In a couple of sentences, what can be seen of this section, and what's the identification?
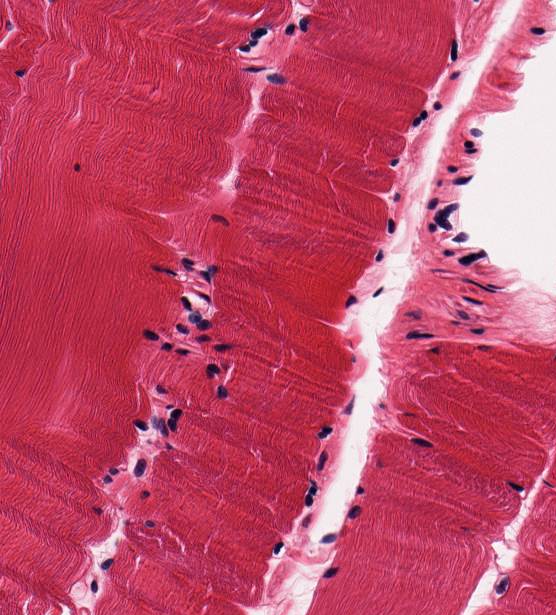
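On striations, fine transverse cross-striations run across the fibres. As for nuclei, they are dark and elongated and lie at the fibre edges, not in the centres. The fibre cytoplasm, next, stains deep red-pink. Both internal pattern and outline are wavy and undulating. This is skeletal muscle.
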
